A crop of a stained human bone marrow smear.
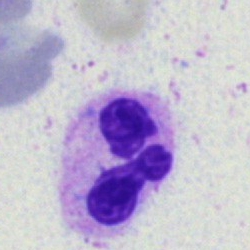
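Segmented neutrophil, central cell of a stained bone marrow smear. Outline a smooth oval, taller than wide. Chromatin dense, dark purple, coarsely clumped. No vacuoles in the cytoplasm.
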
